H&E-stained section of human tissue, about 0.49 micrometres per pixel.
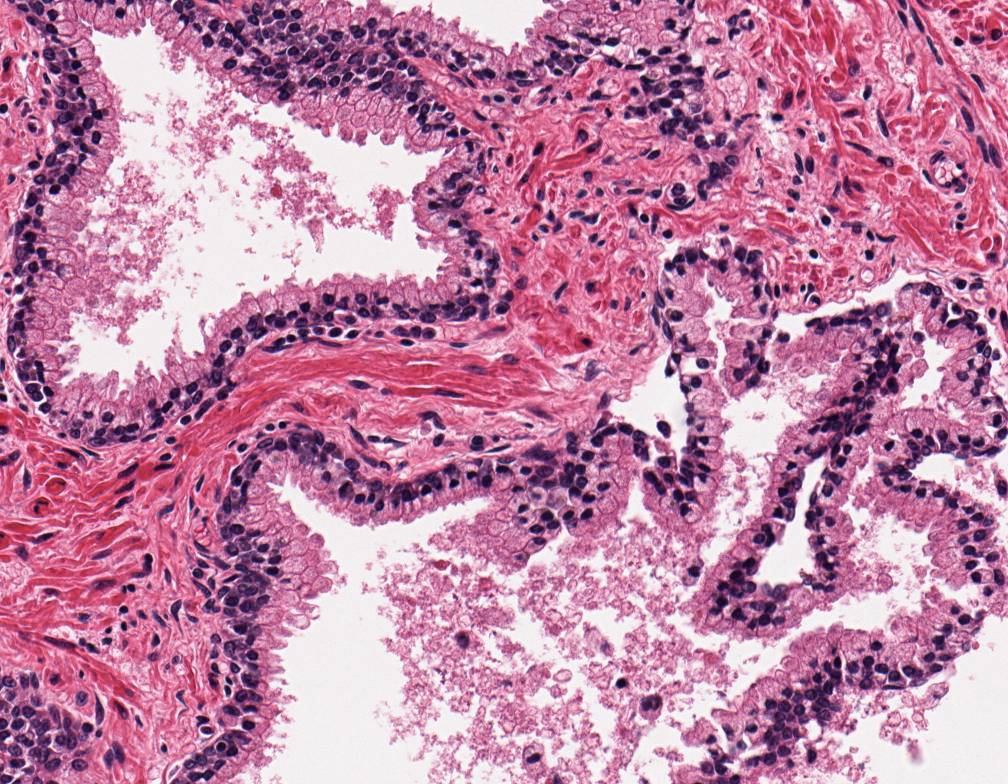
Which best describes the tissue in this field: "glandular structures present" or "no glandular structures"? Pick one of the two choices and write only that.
Glandular structures present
